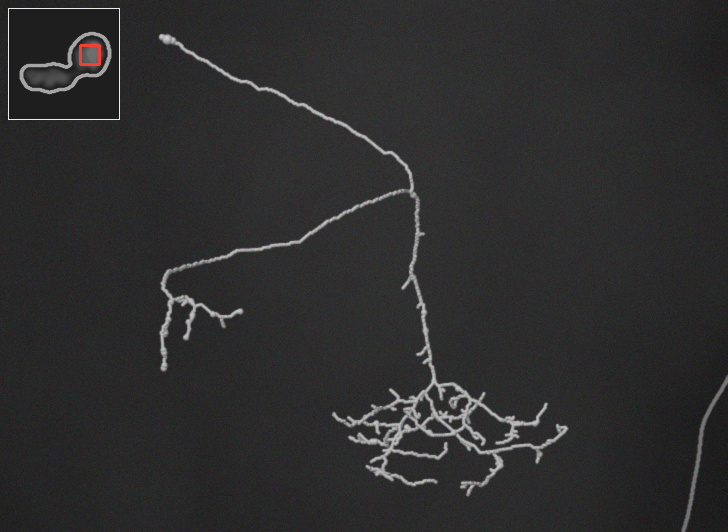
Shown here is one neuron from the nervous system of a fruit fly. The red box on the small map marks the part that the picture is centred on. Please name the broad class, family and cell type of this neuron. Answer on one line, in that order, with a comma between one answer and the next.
central-brain intrinsic neuron, hemilineage DM6_central1, CB4104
